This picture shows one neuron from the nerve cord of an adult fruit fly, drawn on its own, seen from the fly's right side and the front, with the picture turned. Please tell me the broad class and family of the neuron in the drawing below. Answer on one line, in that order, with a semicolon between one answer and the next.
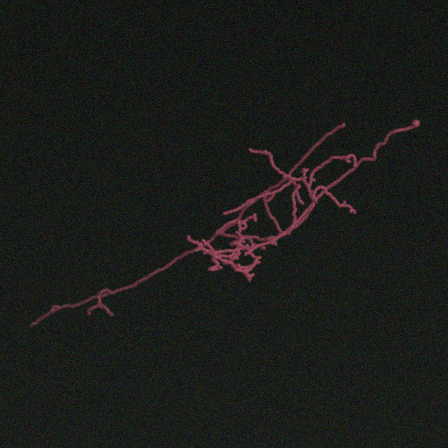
ascending neuron; hemilineage 10B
